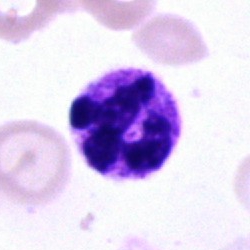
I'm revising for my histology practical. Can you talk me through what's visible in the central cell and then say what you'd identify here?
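Round and smooth in outline, this cell has a nucleus divided into several separate lobes. Its chromatin is dark purple and densely clumped. Fine lilac granules lie in the cytoplasm. The cell is a segmented neutrophil.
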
